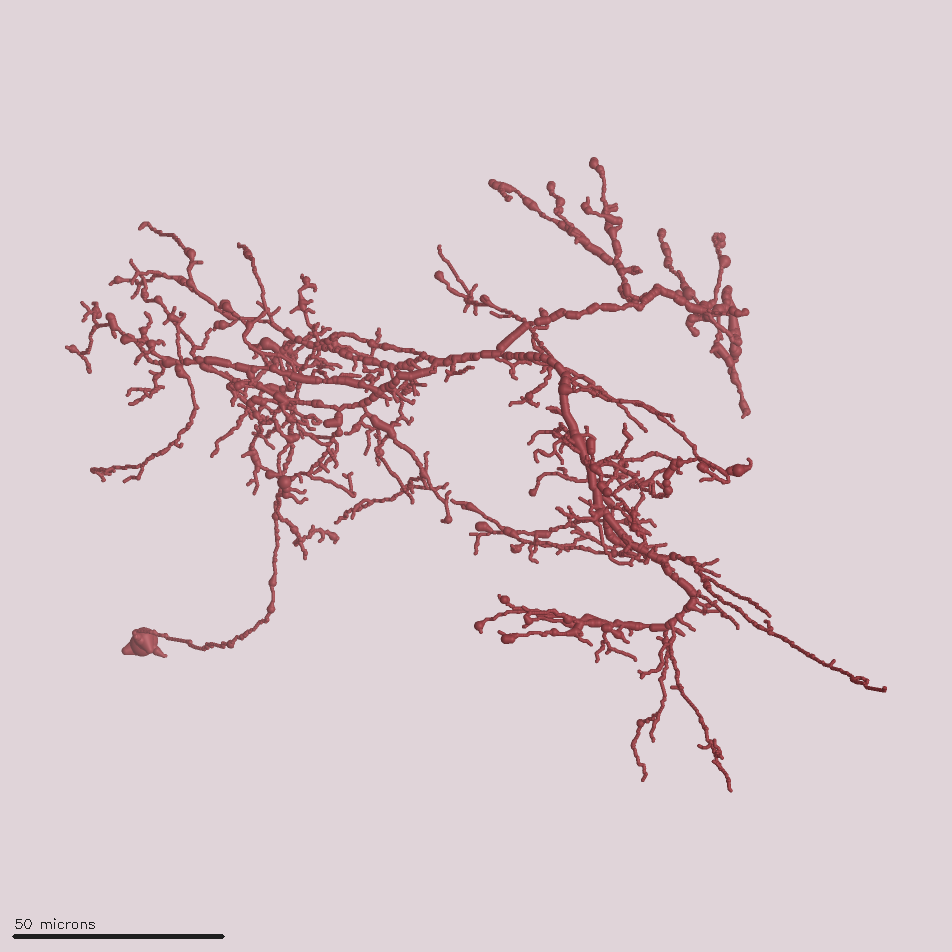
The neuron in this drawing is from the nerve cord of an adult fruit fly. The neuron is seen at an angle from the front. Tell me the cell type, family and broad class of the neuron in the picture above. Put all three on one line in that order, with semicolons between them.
IN14B003; hemilineage 14B; nerve-cord intrinsic neuron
